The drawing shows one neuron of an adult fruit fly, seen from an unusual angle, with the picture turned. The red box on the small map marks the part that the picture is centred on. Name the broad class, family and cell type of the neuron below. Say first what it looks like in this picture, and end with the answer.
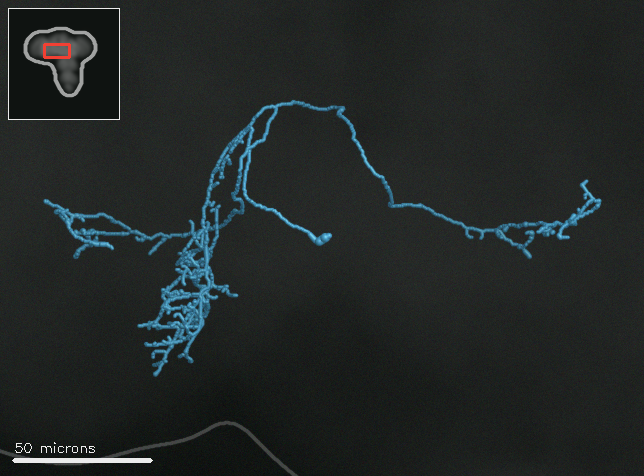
The cell body can be seen in the middle of the picture. From left to right in the picture it spans about 200 microns. The picture shows dozens of branch ends. Its broad class is central-brain intrinsic neuron. Its family is hemilineage SMPad3. The cell type is SMP135.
